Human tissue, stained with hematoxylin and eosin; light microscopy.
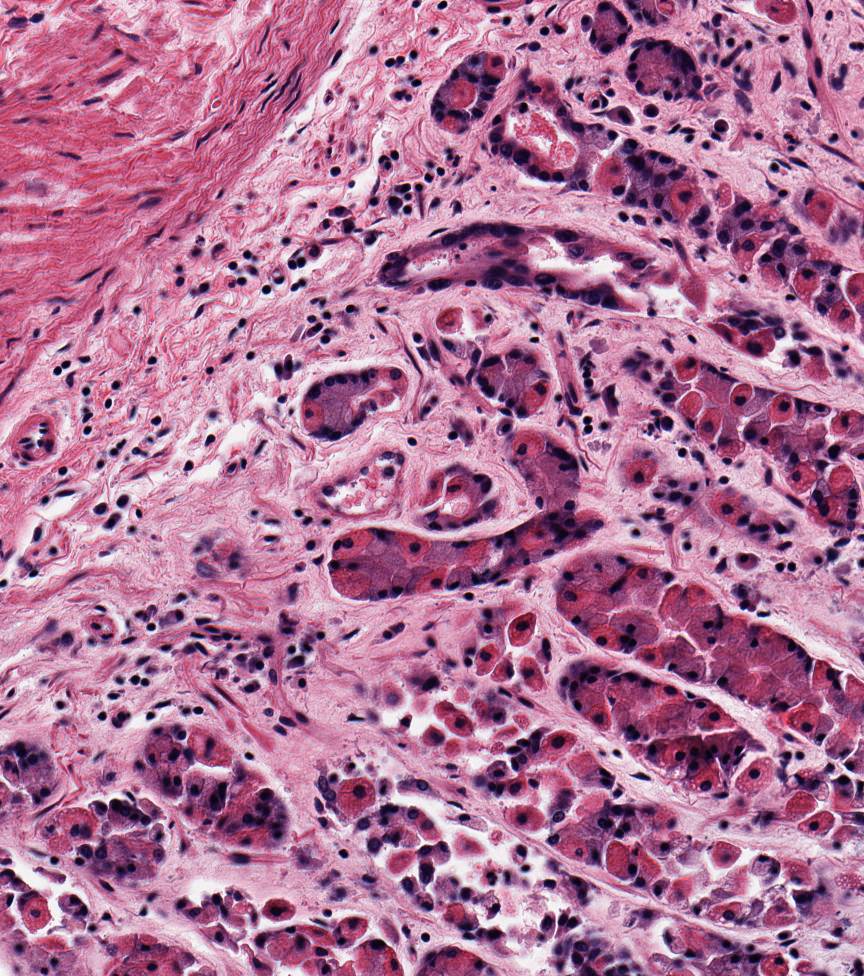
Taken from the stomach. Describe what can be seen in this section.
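Closely packed glandular units fill the right and lower field; looser stroma lies upper left and centre-left. A dense diagonal band of wavy pink fibres with elongated nuclei crosses the upper left corner. Cells form elongated cords and nests between thin stromal strands. A few units near the centre have open lumens containing pale pink granular material.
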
